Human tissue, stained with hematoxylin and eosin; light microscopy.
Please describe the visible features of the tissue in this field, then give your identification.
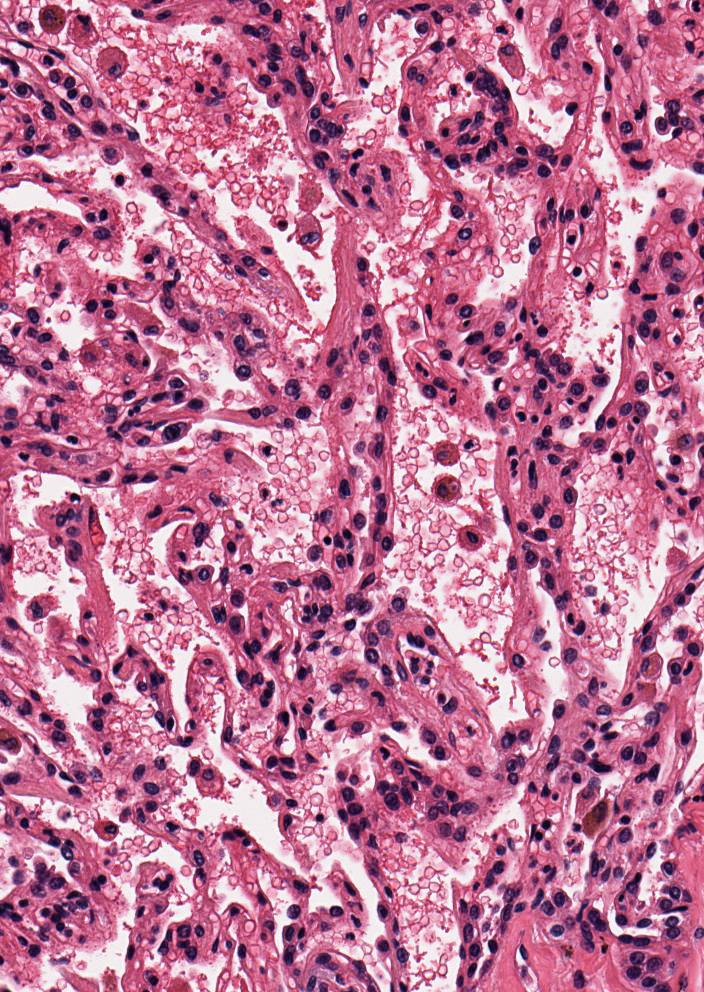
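Layout first: narrow, branching cellular septa separate irregular, elongated spaces throughout. The septa are crowded with small, dark, oval to spindled nuclei. Within the spaces lie free rounded cells with brown granular cytoplasm, most noticeably centrally and lower right. No fat cells anywhere. This is lung.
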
